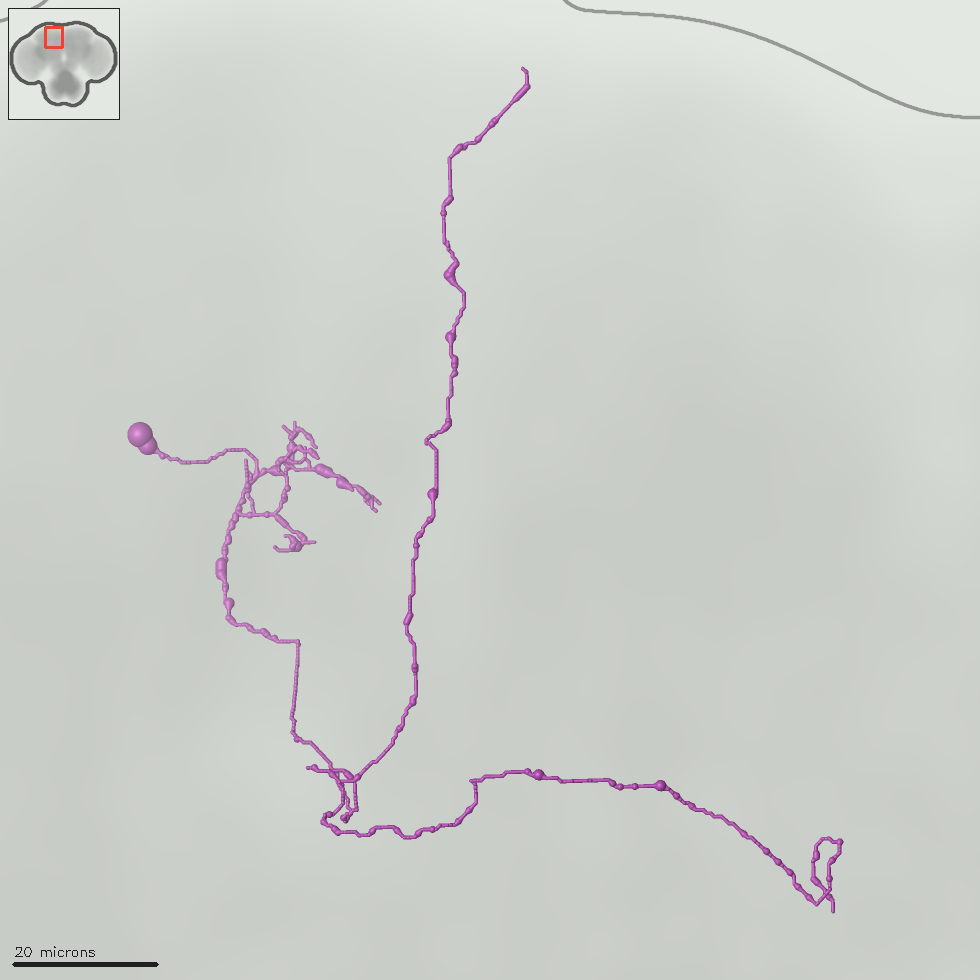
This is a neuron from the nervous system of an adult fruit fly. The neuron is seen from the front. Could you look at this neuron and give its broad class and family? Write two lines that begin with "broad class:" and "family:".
broad class: central-brain intrinsic neuron
family: class Kenyon Cell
